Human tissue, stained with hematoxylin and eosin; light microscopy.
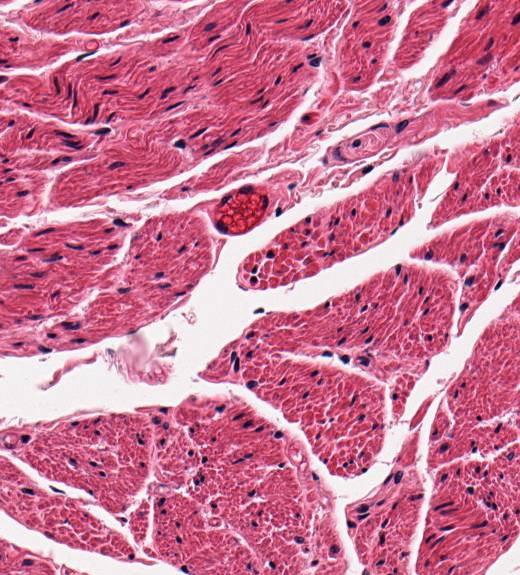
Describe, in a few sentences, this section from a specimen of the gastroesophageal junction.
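Almost the entire field consists of muscle fibres gathered into bundles, with white clefts between them. In the upper part, the fibres are cut lengthwise and carry elongated nuclei. In the lower half, most are cut across, so I get a mosaic of small pink profiles with rounder nuclei. The nuclei are dark purple, scattered through the bundles rather than lined up along their edges.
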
